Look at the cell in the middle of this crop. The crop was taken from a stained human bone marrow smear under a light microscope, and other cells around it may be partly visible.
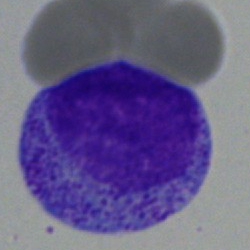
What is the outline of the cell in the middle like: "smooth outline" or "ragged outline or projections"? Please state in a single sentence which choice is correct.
The outline of the cell is smooth, not rough.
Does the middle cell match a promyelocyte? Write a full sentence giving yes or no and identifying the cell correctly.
Yes, the cell in the center of the field is a promyelocyte.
